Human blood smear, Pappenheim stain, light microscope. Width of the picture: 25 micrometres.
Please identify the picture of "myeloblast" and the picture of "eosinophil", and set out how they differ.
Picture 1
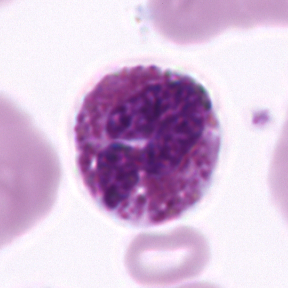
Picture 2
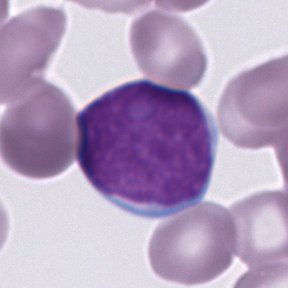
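Picture 1 shows an eosinophil and picture 2 a myeloblast. In the eosinophil, coarse granules fill the entire cell and lie over the nucleus, so its outline is hard to trace.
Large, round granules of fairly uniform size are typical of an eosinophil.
Hardly any clear, granule-free cytoplasm is visible.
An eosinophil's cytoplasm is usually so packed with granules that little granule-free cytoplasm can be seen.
The myeloblast, by contrast, shows neither granules nor vacuoles in its cytoplasm, which is pale blue and forms only a thin rim around a nucleus about 12 micrometres across.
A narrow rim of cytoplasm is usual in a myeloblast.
A faint, paler rounded spot lies in the upper part of its nucleus. The outlines differ as well: the eosinophil's surface has no projections, while the myeloblast's outline is slightly angular rather than a smooth circle. A small purple platelet lies to the right of the eosinophil without touching it.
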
